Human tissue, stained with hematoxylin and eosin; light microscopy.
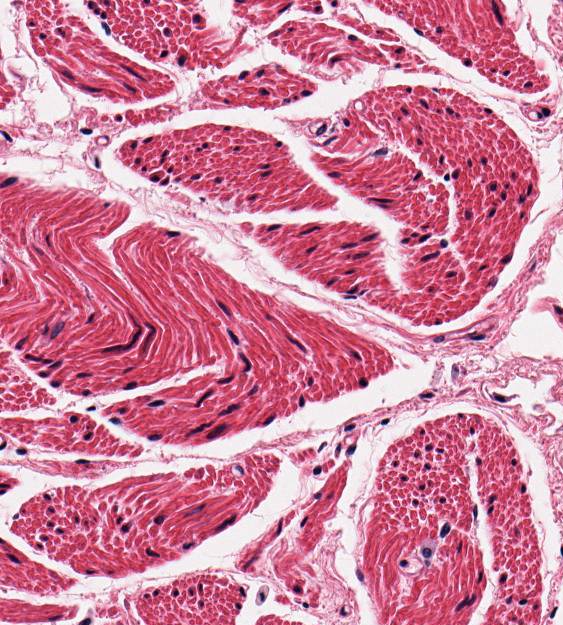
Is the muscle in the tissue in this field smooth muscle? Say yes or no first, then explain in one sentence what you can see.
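Yes. The field is made up of bundles of smooth muscle cells cut in several different planes.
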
